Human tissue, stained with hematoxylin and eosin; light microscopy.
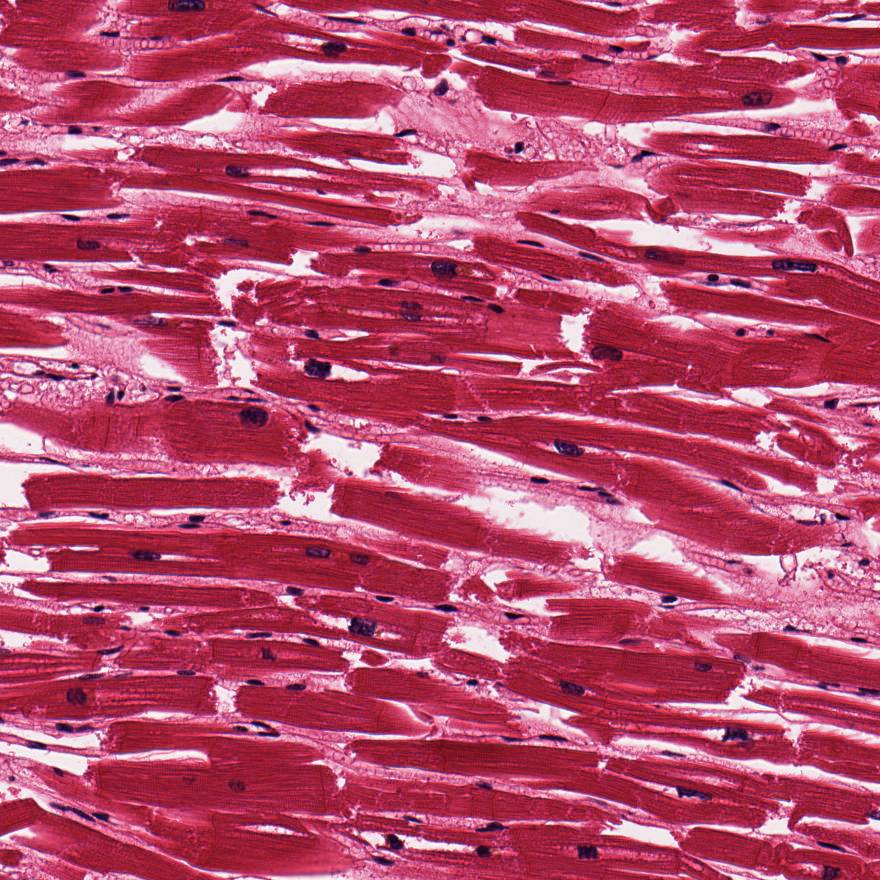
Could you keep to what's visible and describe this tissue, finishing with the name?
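Muscle fibres cross the whole field roughly horizontally, in longitudinal section. Many branch and join neighbouring fibres instead of running as separate parallel cylinders. Fine transverse cross-striations mark the fibres, and their cytoplasm stains deep red with eosin. This is the left ventricle of the heart.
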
